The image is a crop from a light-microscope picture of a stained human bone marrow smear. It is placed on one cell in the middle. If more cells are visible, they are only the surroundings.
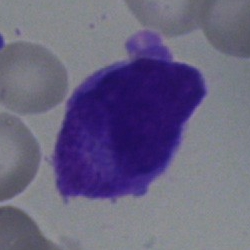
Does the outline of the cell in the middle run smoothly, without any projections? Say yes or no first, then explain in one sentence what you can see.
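No. A small, paler purple bleb sticks out from the top edge of the cell.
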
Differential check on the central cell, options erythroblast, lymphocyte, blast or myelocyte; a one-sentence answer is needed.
In the centre of this crop there is a blast.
